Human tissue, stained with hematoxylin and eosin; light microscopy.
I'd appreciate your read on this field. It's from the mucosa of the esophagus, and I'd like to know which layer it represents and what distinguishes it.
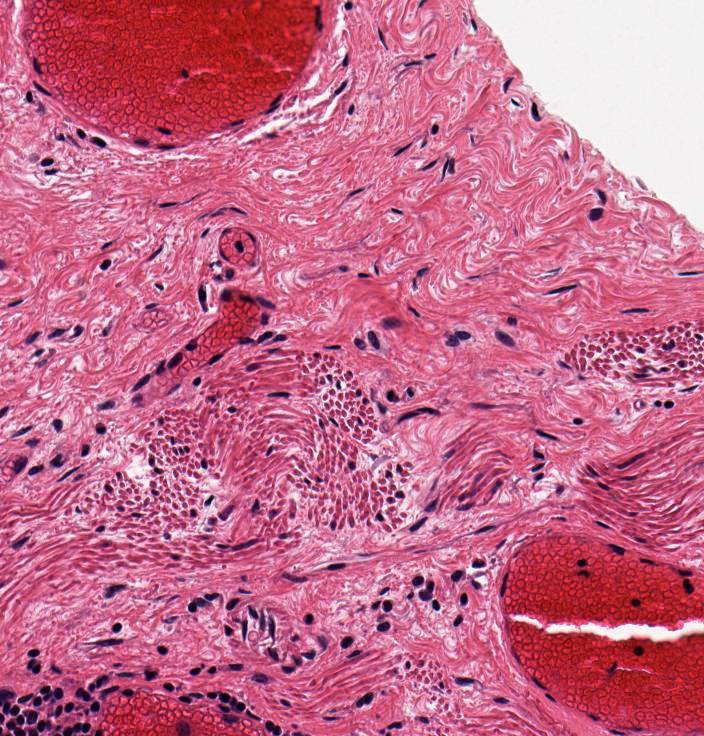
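Here we have loose connective tissue. Most of it is wavy bundles of dense pink collagen with only scattered spindle-shaped nuclei.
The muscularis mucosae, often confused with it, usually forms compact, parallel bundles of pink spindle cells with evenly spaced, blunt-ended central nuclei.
Two large thin-walled spaces full of red cells, lined by flattened endothelial nuclei, sit top left and lower right.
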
